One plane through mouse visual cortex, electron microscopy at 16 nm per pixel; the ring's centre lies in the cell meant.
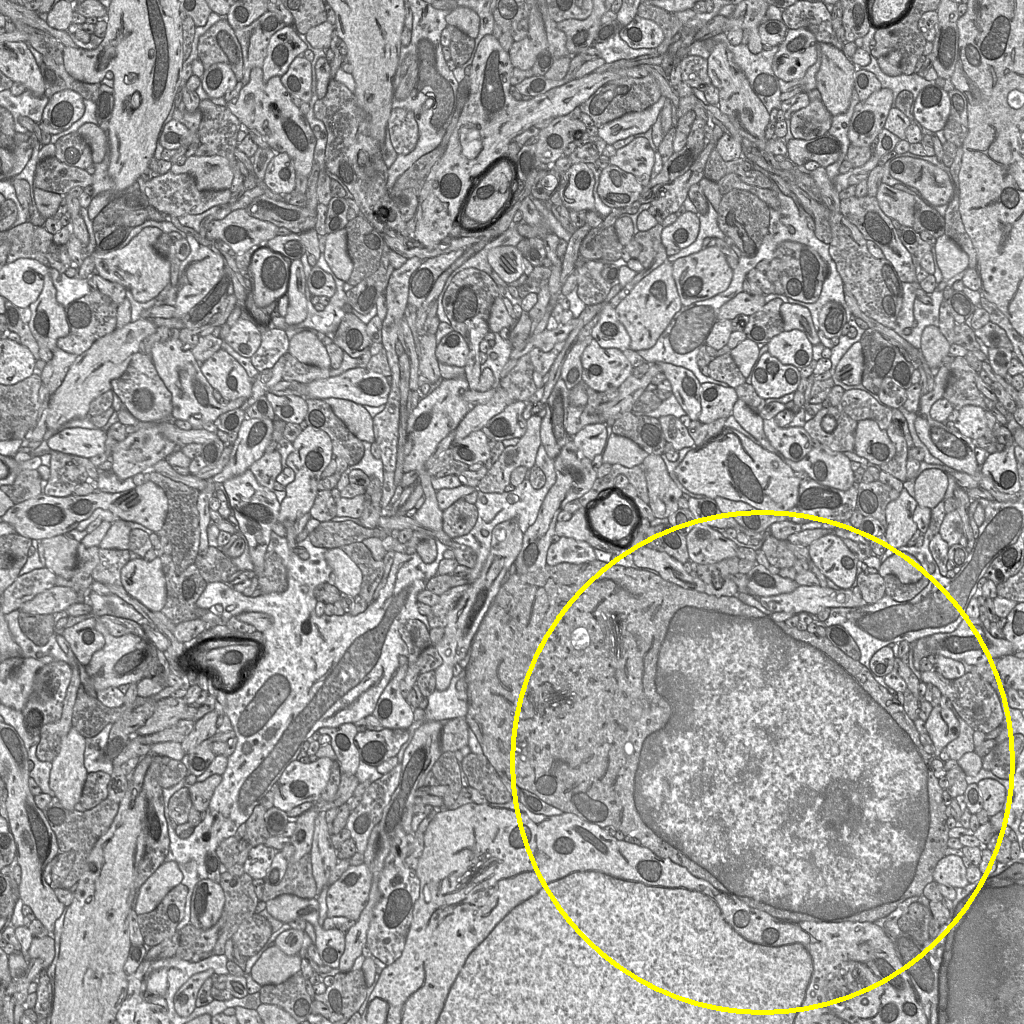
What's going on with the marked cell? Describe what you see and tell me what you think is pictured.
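Stacked Golgi membranes occupy the cytoplasm to the upper left of the nucleus. A few oval mitochondria lie in the cytoplasm to its lower left. Along the lower left side of the cell lies a large, pale, finely granular profile. The marked cell is an oligodendrocyte.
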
